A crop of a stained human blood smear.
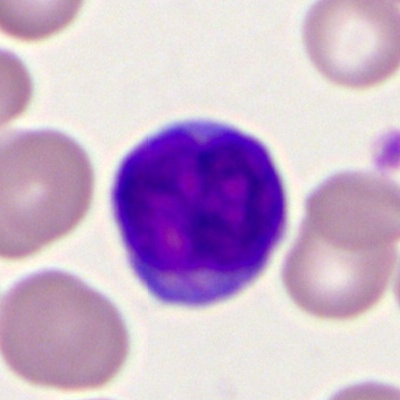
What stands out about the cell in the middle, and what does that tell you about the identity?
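Nucleus occupies most of the cell, with a small notch in its top edge. Chromatin deep purple, clumped into darker patches. Cytoplasm widest as a crescent below the nucleus. The cell is a myeloblast.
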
